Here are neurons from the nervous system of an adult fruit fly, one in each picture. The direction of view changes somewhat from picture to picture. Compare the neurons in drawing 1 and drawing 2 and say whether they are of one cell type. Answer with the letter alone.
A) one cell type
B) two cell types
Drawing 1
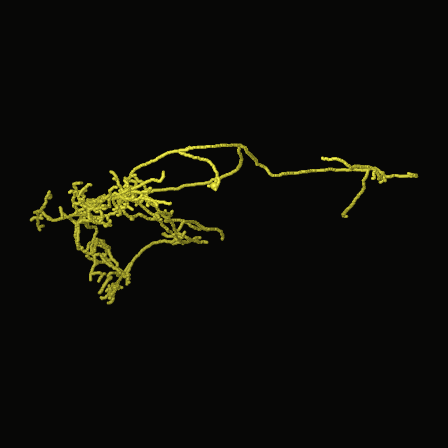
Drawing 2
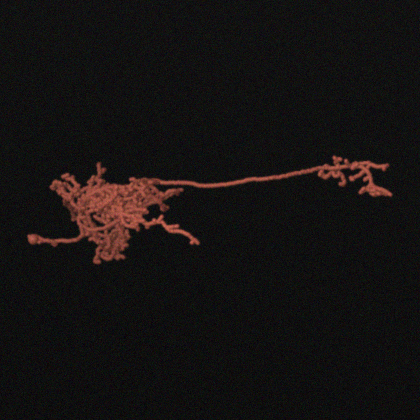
B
